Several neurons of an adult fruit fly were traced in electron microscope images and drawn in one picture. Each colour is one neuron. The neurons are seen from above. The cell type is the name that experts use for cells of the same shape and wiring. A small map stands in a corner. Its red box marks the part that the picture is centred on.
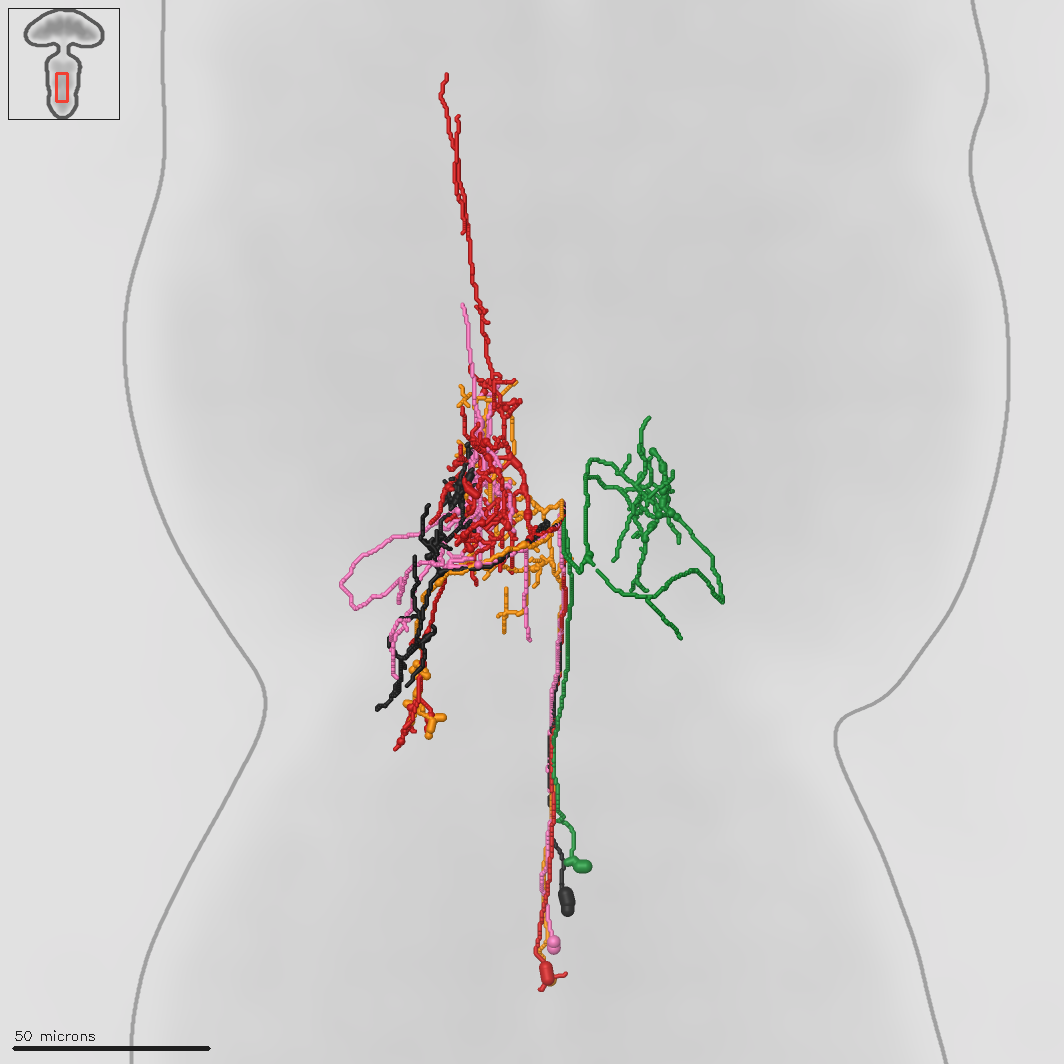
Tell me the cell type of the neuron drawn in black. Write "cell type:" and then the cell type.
cell type: IN02A058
